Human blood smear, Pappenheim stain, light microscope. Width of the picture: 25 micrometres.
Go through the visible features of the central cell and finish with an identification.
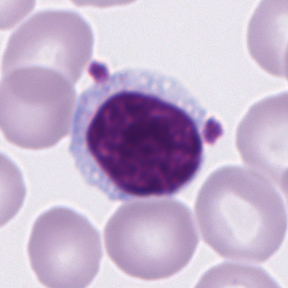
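Roughly round outline here, just a slightly uneven edge. You won't see any nucleoli in the nucleus. The cytoplasm's pale blue, with no coarse granules in it. So that one's a typical lymphocyte.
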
